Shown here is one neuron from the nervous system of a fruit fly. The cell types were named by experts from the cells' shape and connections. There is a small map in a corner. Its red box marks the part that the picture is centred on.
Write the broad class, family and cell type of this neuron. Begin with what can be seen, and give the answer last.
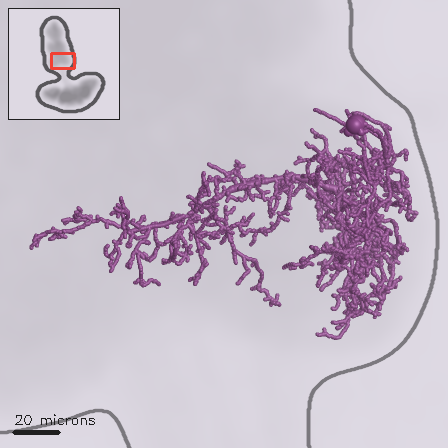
It lies in the nerve cord. The cell body can be seen at the upper right of the picture. From left to right in the picture it spans about 180 microns. It is a nerve-cord intrinsic neuron. Its family is hemilineage 19A. It is of cell type IN19A024.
